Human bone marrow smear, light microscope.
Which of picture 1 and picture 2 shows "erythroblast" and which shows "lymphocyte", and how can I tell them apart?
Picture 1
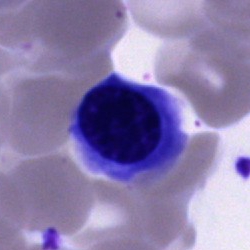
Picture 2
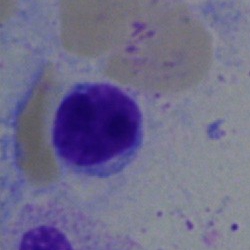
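The erythroblast is in picture 1; the lymphocyte is in picture 2. Cytoplasm colour comes first: it is deep blue in the erythroblast and pale blue in the lymphocyte.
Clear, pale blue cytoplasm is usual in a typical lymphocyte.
Amount of cytoplasm comes next: each cell has only a narrow rim, widest at the lower right in the erythroblast and along the lower edge in the lymphocyte.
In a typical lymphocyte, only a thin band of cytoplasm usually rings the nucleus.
Granules are then checked, and none are seen in the cytoplasm of either cell.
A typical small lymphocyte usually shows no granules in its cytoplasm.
The nucleus sits off-centre toward the upper left in the erythroblast, while in the lymphocyte it fills most of the cell, with dense, dark purple chromatin and darker clumped patches. On outline, the erythroblast is slightly irregular rather than smoothly round, and the lymphocyte is roughly round. Last come the surroundings: pale red cells crowd closely around the erythroblast on most sides.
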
